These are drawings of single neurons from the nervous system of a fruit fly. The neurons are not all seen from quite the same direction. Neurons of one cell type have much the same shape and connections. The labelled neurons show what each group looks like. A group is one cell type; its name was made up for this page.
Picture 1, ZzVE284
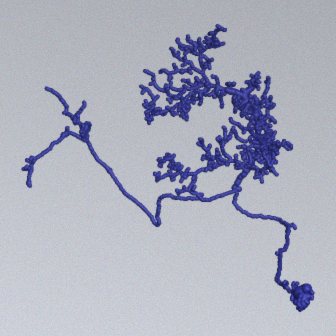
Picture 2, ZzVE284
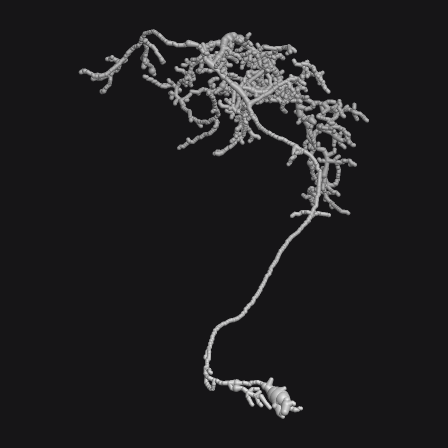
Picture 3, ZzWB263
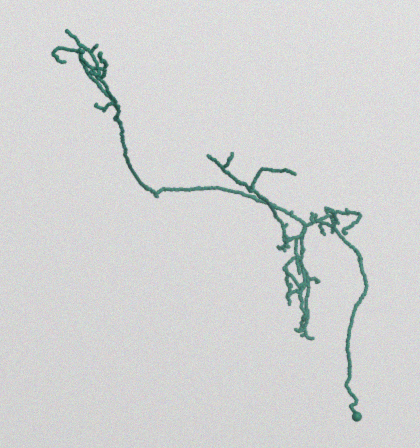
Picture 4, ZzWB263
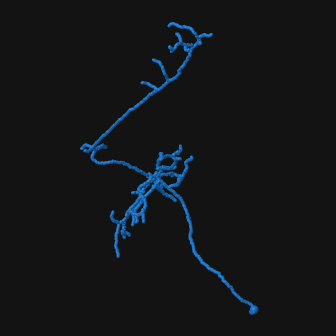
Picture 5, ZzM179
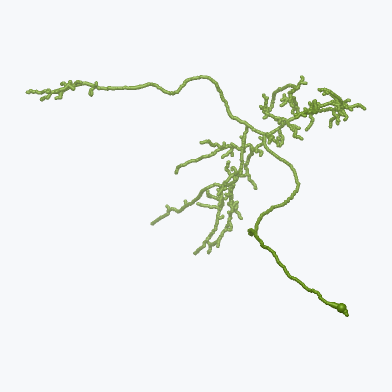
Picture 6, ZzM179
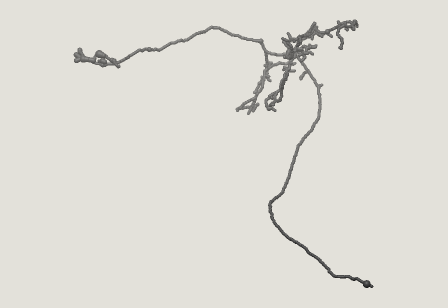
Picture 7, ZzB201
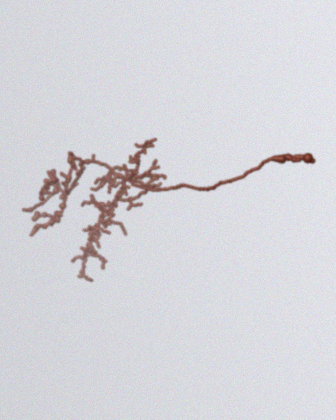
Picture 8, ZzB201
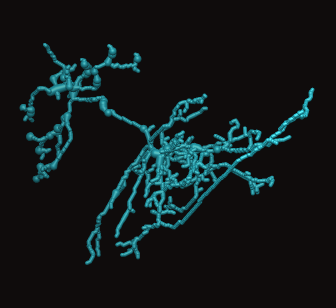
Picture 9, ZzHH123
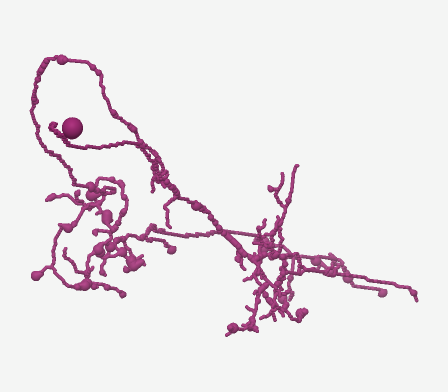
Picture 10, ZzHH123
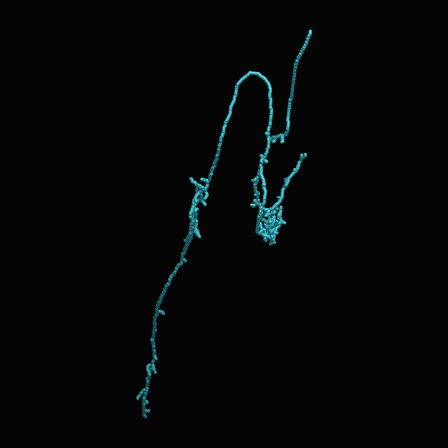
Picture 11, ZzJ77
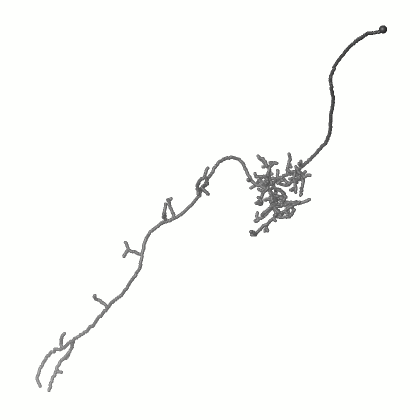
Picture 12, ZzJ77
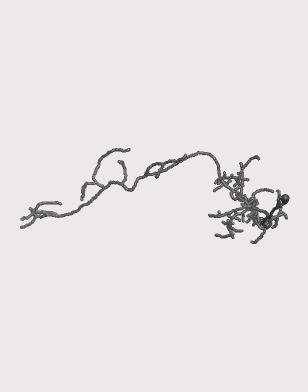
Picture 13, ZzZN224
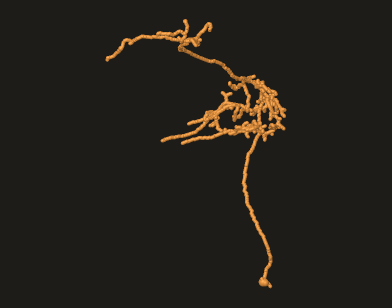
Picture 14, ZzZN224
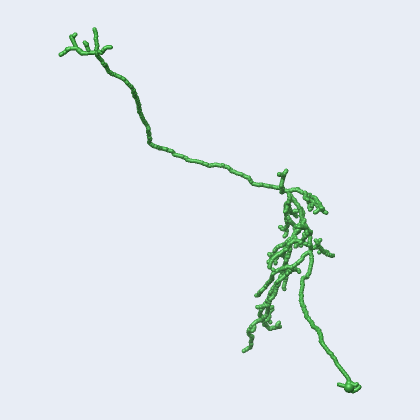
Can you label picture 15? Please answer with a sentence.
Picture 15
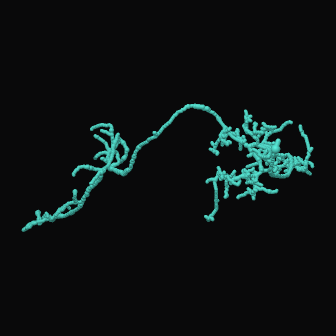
It belongs to ZzJ77.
